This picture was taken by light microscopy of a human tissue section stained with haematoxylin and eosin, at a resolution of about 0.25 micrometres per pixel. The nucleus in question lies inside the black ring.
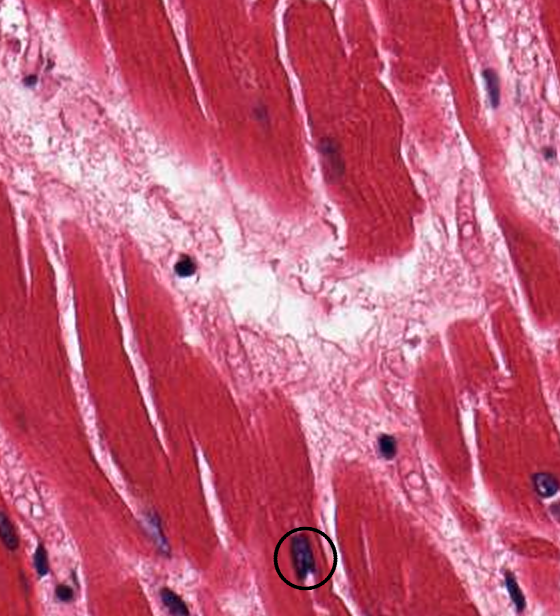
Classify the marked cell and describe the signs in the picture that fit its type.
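The marked cell is a cardiomyocyte. The nucleus is oval, elongated along the long axis of the fibre, and sits in the middle of the fibre's width rather than at its edge. The nucleus stains dark purple, with a small pale clear zone at one end of it. The cytoplasm is abundant and deep red-pink, with fine lengthwise streaks running in the same direction as the nucleus. The cell lies side by side and parallel with other similarly red fibres, separated from them by thin pale clefts.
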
